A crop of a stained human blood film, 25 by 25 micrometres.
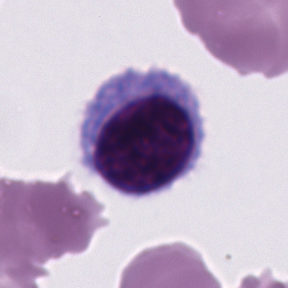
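Hairy cell, about 11 micrometres across, whose edge, as I trace it round, is finely scalloped with many small bumps. The nucleus, about 9 by 8 micrometres, looks round to oval with no indentation or lobes; it lies toward the bottom of the cell and fills about 60% of its area. The cytoplasm is blue, and its rim seems widest above the nucleus.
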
